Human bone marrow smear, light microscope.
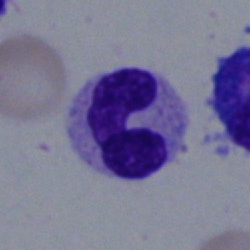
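Band neutrophil at the centre here, from a stained human bone marrow smear. The nucleus bends into a C that opens to the right, its chromatin dense and dark purple. Note the cytoplasm is widest inside that notch. Fine, faint granules are scattered sparsely through it.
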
